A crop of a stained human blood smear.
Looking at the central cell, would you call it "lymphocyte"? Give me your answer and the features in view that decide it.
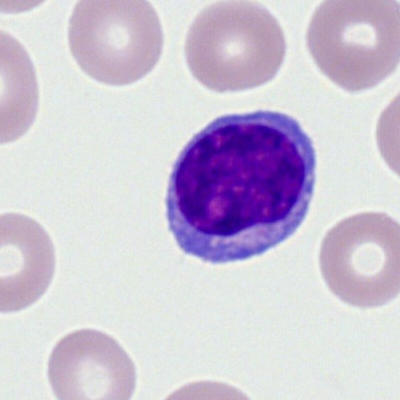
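That nucleus filling most of the cell, with just a narrow rim of cytoplasm around it, is what settles it.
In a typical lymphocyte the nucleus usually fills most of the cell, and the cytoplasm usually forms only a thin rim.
So yes, lymphocyte fits, and better than monocyte does. No vacuoles show in the cytoplasm either.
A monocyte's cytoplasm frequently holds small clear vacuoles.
Their absence here leans away from monocyte. Otherwise, the chromatin is dark purple and condensed into coarse clumps, the outline is smooth and roughly round without surface projections, and no red cell touches the cell.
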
